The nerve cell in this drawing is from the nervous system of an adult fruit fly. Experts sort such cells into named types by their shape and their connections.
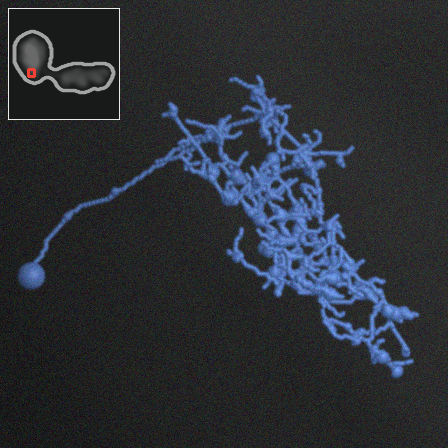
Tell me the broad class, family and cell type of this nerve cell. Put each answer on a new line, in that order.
optic-lobe intrinsic neuron
Cm
Cm7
